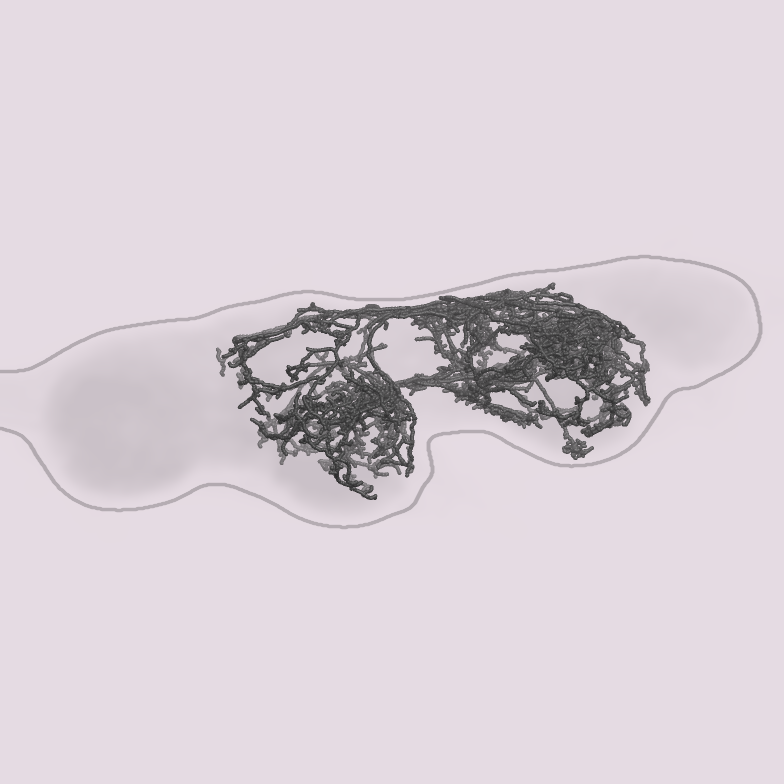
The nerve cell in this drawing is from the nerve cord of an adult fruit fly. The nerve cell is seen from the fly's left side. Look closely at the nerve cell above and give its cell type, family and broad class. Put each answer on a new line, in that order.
IN00A001
hemilineage 00A
nerve-cord intrinsic neuron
